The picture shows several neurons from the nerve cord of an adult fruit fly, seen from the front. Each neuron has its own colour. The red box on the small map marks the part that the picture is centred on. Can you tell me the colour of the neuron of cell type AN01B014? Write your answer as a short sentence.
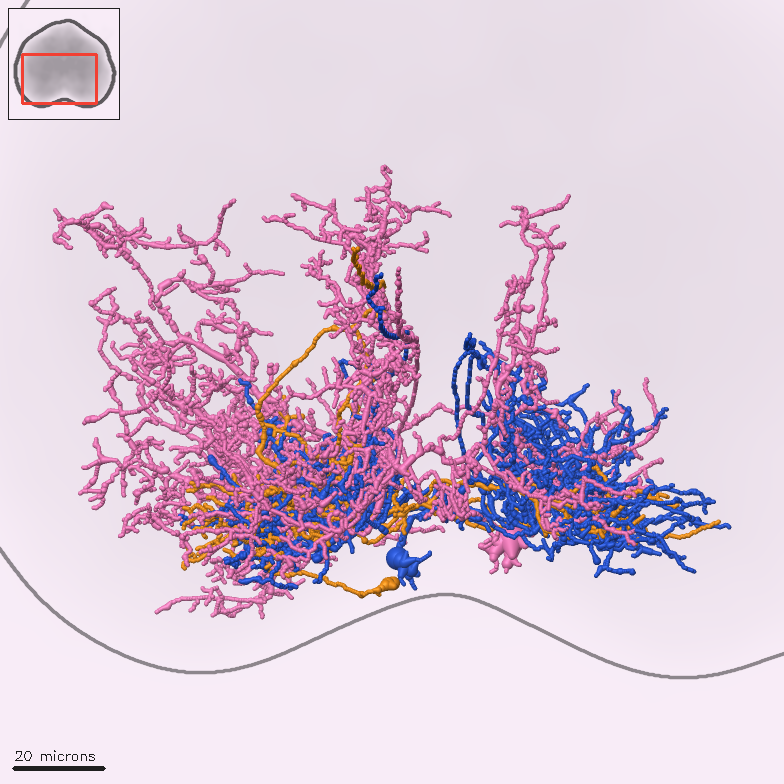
The colour is orange.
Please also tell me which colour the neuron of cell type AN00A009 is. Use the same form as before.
The colour is blue.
